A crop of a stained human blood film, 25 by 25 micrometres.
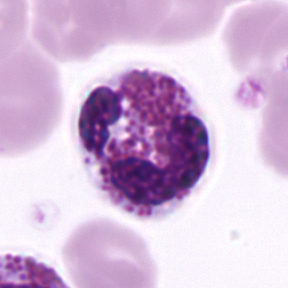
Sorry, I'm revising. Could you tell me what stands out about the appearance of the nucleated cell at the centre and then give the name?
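The nucleus is divided into separate lobes that lie along the cell's edge. Coarse, round granules pack the cytoplasm; they are reddish-purple and much alike in size. The cell measures about 12 micrometres across. It is an eosinophil.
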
